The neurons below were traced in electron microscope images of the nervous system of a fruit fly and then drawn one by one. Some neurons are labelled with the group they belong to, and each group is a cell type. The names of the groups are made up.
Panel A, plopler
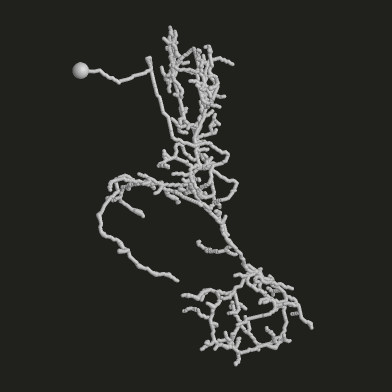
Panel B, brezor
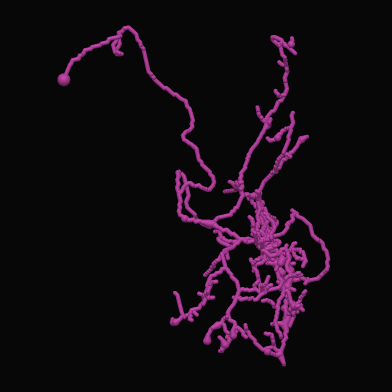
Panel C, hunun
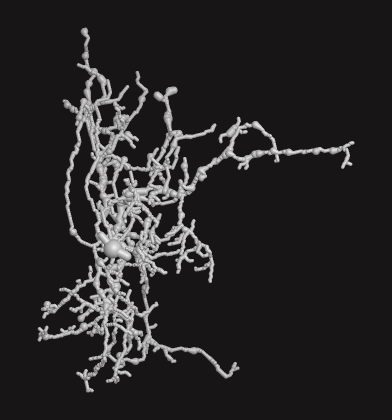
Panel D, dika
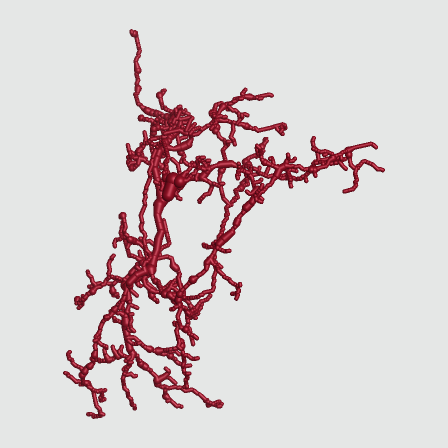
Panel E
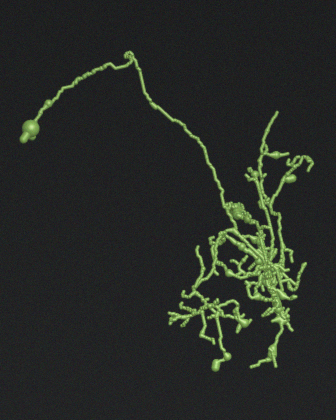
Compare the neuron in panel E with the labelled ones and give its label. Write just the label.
brezor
